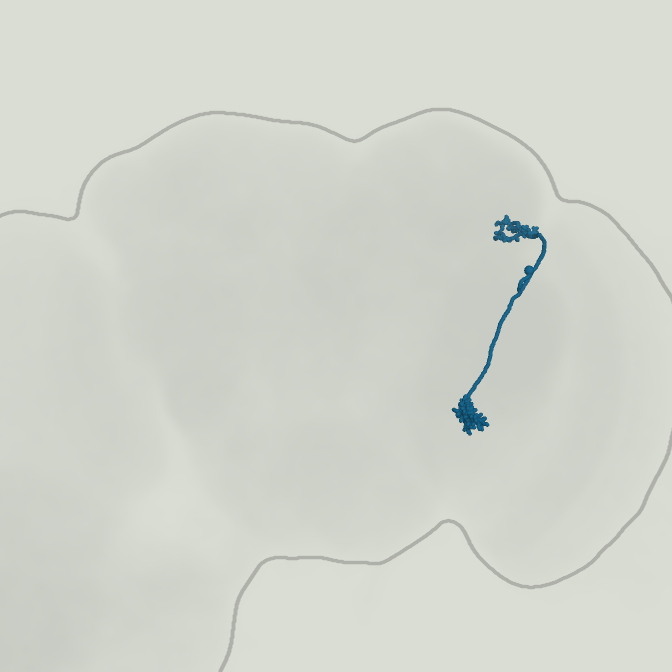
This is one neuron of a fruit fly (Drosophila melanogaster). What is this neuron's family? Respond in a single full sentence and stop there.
This neuron is designated as family hemilineage VPNd2.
